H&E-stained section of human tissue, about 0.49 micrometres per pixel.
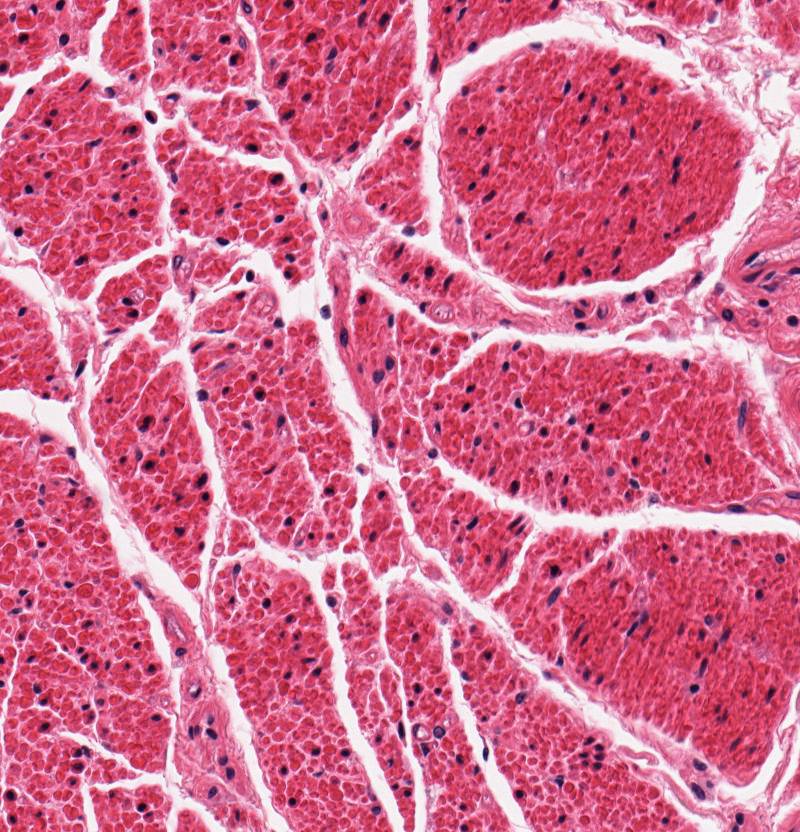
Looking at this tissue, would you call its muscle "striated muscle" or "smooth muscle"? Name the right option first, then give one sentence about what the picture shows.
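Smooth muscle. The field is filled by closely packed bundles of smooth muscle cells separated by narrow pale clefts.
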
